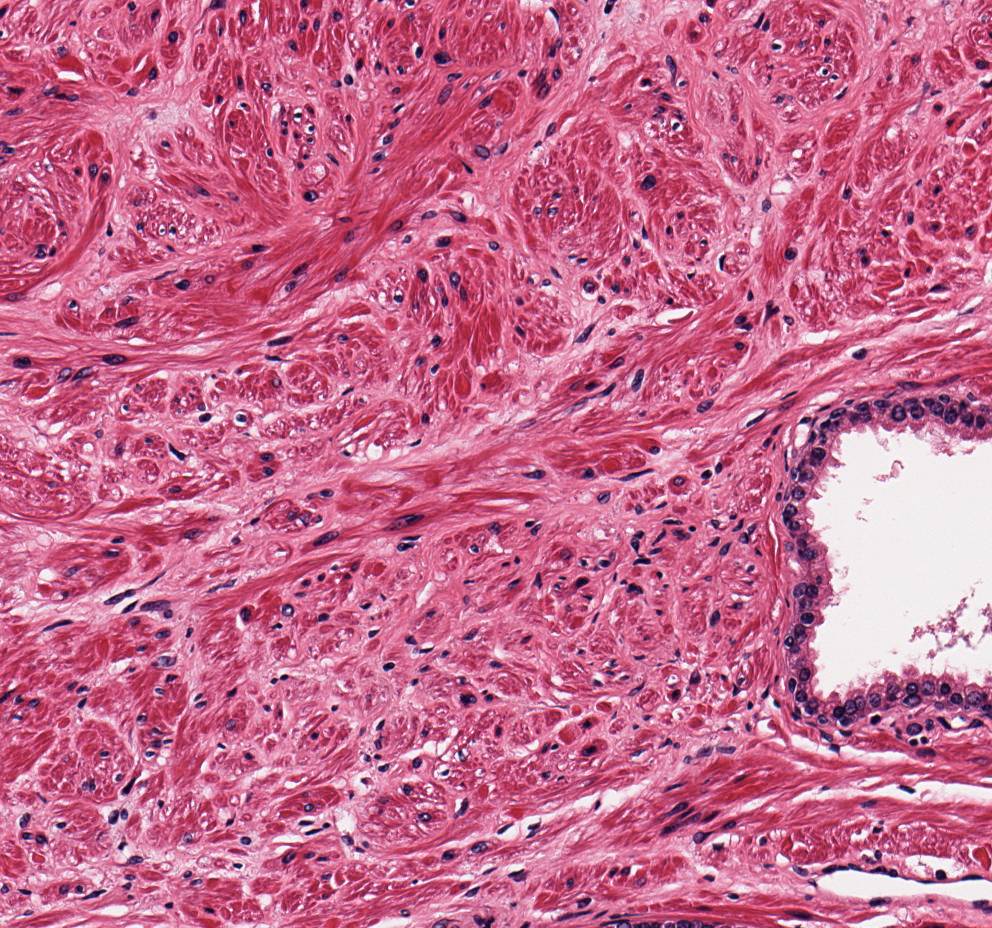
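Prostate. Look first at smooth muscle bundles running in many directions, some cut across, others lengthwise, with bright pink cytoplasm and small oval to elongated dark nuclei. Narrow paler pink connective tissue strands separate them. The gland lumen at right is largely empty, with a few pale pink wisps.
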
